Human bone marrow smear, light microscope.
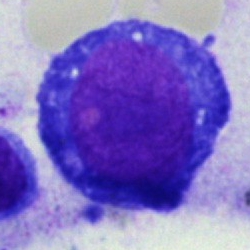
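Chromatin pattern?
Fine, evenly spread through the nucleus.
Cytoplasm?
Moderate rim around the whole nucleus; a few small clear vacuoles.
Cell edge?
Small bleb projecting at upper right.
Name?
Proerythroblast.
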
